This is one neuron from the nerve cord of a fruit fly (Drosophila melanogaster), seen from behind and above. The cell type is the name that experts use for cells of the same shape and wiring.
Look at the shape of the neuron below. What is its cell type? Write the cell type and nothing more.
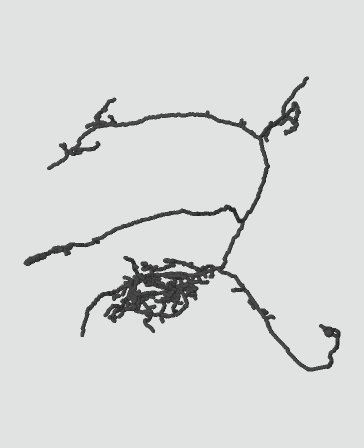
IN18B051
